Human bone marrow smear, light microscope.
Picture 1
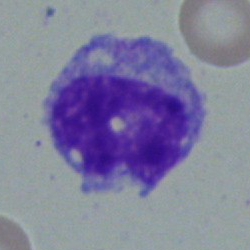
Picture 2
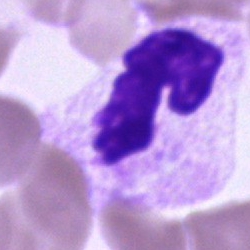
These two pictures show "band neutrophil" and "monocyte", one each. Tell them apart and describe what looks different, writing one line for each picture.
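Picture 1 shows a monocyte: The nucleus is large and fills most of the cell, sitting toward its lower part.
Picture 2 shows a band neutrophil: The cytoplasm is abundant and pale lilac.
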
